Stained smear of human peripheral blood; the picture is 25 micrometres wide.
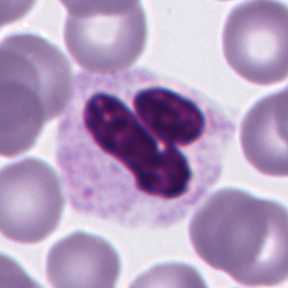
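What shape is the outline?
Roughly round.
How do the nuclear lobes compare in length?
The lower-left one is longer than the upper-right one.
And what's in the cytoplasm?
Fine lilac granules, scattered all through it.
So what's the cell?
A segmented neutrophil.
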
